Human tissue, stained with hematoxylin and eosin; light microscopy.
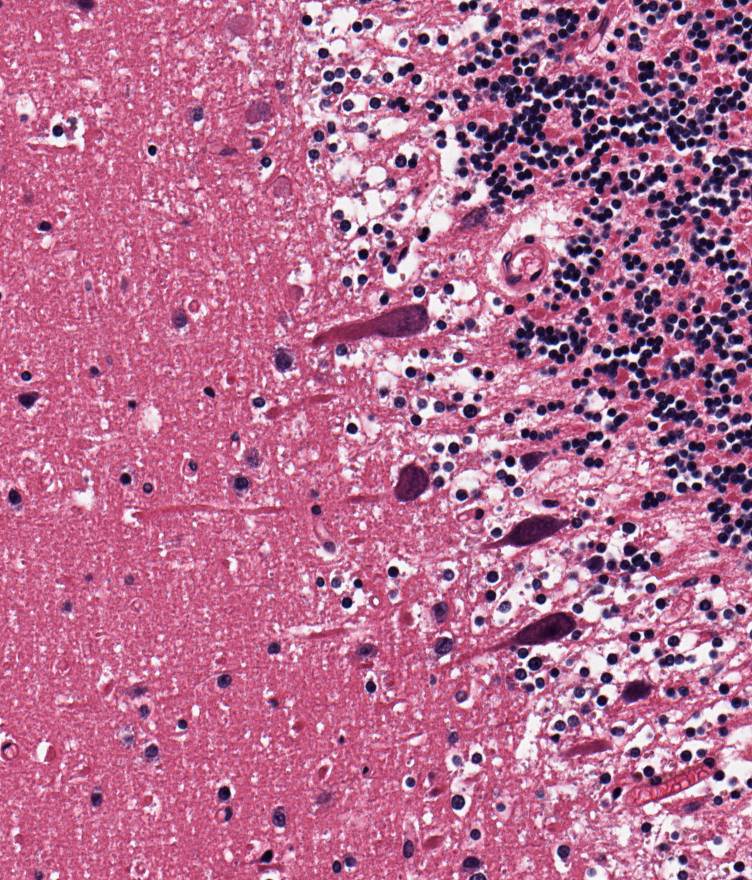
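Cerebellum, H&E. On the right, a layer packed with small, round, darkly stained nuclei and scant cytoplasm; on the left, finely fibrillar pink neuropil with only scattered small nuclei. The flask-shaped Purkinje cell bodies send their processes leftward into that pale layer, and because they stain so dark and uniform, you'll struggle to pick out their nuclei.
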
